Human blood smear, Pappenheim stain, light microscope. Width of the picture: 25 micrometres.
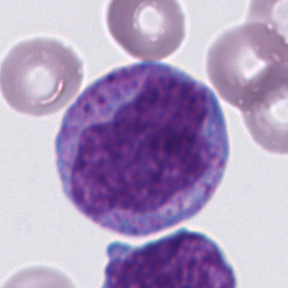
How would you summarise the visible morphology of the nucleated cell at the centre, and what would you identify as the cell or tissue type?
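The central nucleated cell has a large nucleus filling most of it. A few dark purple granules lie in the cytoplasm at upper left; no vacuoles are seen. Another nucleated cell, cut off by the picture's edge, lies just below. This is an atypical promyelocyte.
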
